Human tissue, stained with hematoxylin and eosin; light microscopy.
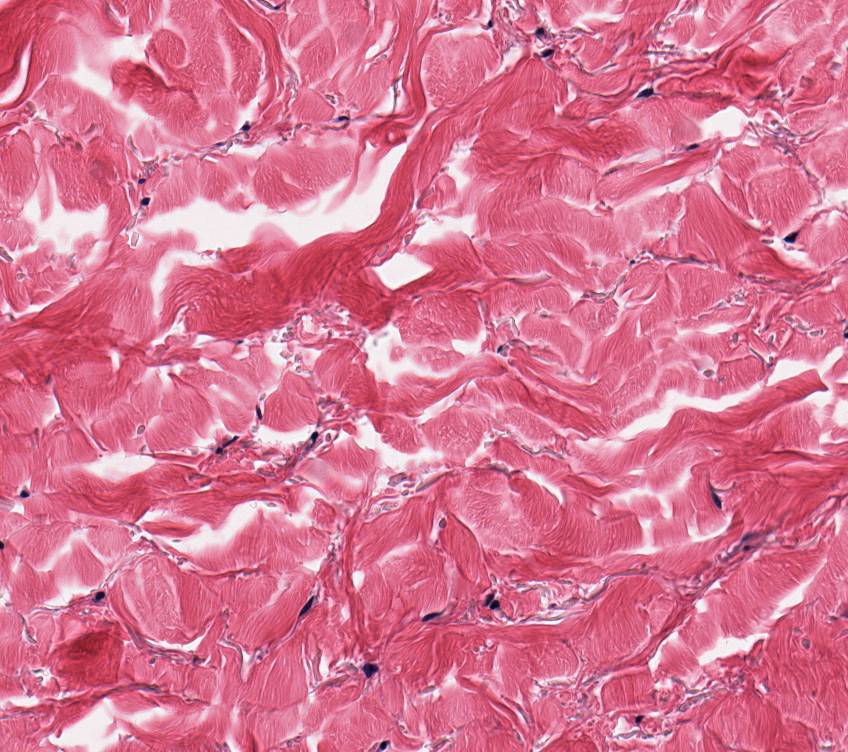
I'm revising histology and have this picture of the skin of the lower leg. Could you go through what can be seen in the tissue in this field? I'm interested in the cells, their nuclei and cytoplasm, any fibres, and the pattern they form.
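Beginning with the overall pattern, closely packed, deeply eosinophilic fibre bundles fill the whole field, cut in many different planes. Inside each bundle the eosinophilic material has a fine, streaky, fibrillar texture. The nuclei come next: sparse, small, dark and mostly elongated, they sit chiefly in the thin strands between the bundles. No fat cells appear in the field.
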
